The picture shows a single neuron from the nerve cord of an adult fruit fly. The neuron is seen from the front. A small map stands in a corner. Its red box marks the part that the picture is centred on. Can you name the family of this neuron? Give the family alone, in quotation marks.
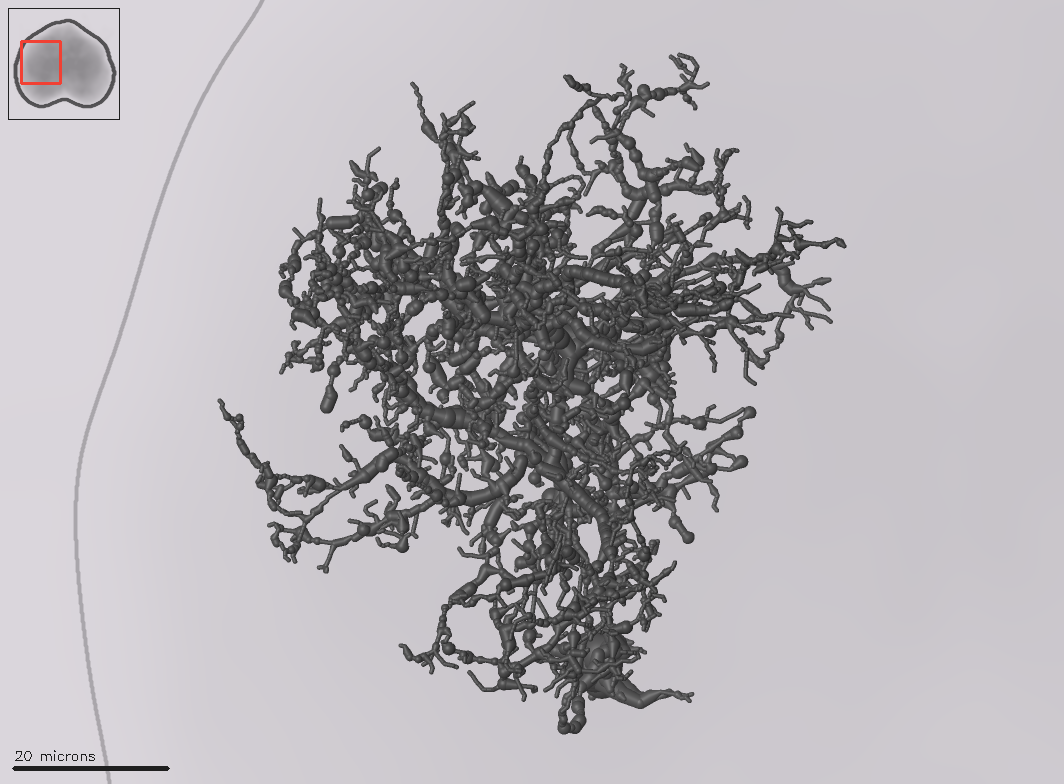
"hemilineage 13A"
